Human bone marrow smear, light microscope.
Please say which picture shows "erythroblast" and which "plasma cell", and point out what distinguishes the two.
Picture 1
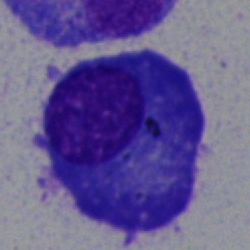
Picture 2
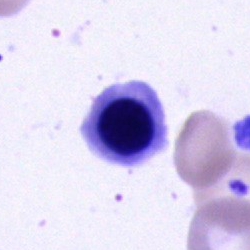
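In the first picture the cell is a plasma cell, and in the second it is an erythroblast. The plasma cell has an irregular, somewhat angular outline, with small knob-like projections on its left edge. Its nucleus sits off-centre toward the upper left.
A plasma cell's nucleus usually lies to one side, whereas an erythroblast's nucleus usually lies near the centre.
The cytoplasm is plentiful and deep blue, with a small black dot just right of the nucleus.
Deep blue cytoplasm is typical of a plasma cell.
Part of another cell shows at the top of the picture, not touching it. The erythroblast's outline is slightly angular, and a moderate rim of blue-violet cytoplasm surrounds its nucleus on all sides. Its chromatin is uniformly dense and very dark, with no visible pattern, and no nucleoli are visible. The cytoplasm shows no granules and no vacuoles.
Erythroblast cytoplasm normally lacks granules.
In sum, the plasma cell has an off-centre nucleus in plentiful deep blue cytoplasm, while the erythroblast has blue-violet cytoplasm forming a moderate rim on all sides of the nucleus.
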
